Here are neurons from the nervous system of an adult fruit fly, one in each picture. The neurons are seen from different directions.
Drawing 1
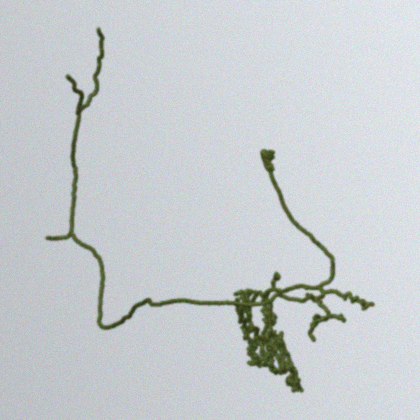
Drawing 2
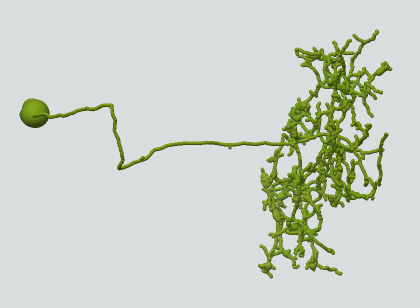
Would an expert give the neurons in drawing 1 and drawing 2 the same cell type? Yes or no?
no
